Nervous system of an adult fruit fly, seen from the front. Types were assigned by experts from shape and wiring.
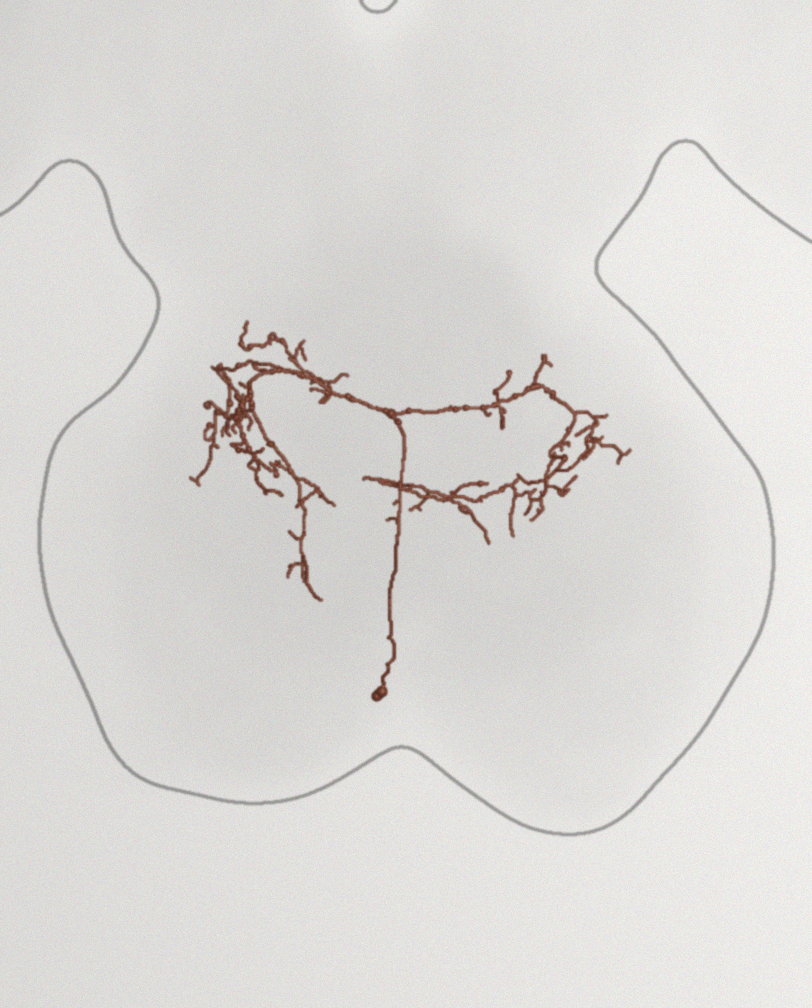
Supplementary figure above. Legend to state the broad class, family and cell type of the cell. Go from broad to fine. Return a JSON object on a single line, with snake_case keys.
{"broad_class": "nerve-cord intrinsic neuron", "family": "hemilineage 02A", "cell_type": "IN02A029"}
